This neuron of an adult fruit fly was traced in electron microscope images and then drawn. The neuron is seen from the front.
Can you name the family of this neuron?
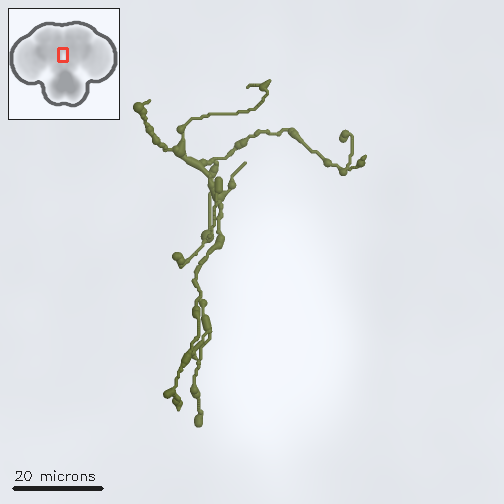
hemilineage SLPav2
